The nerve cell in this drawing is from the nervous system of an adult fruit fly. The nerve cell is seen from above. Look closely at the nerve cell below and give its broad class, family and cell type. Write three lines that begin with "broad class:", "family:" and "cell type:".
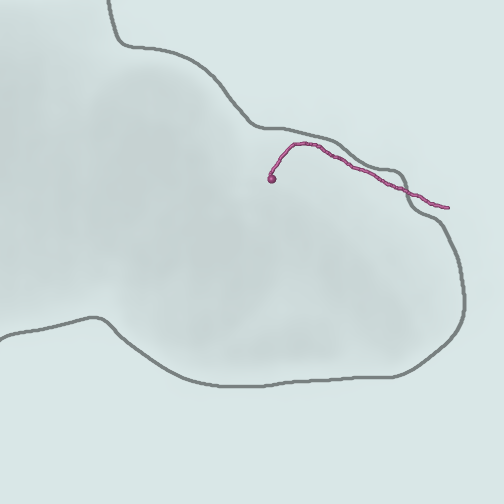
broad class: photoreceptor or other optic-lobe sensory neuron
family: class visual
cell type: R7p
